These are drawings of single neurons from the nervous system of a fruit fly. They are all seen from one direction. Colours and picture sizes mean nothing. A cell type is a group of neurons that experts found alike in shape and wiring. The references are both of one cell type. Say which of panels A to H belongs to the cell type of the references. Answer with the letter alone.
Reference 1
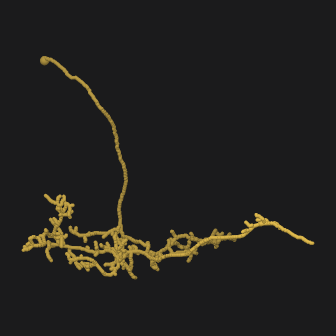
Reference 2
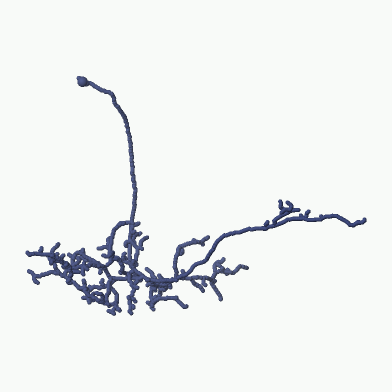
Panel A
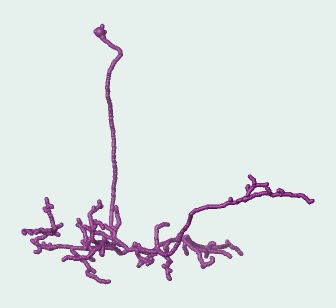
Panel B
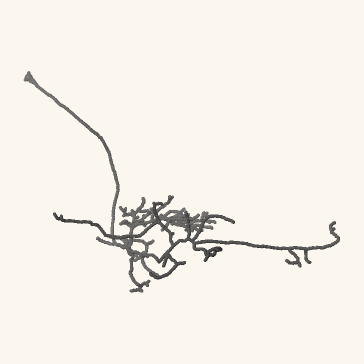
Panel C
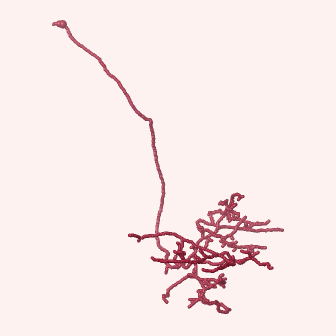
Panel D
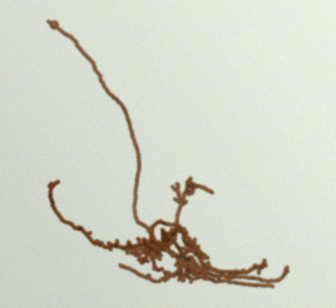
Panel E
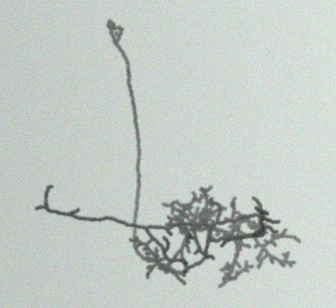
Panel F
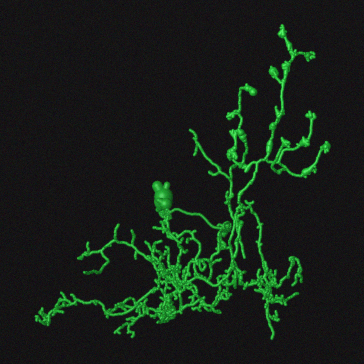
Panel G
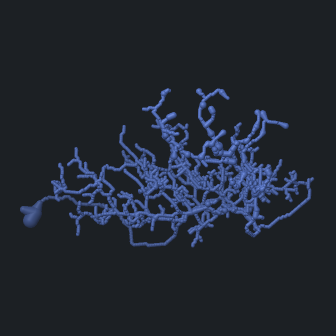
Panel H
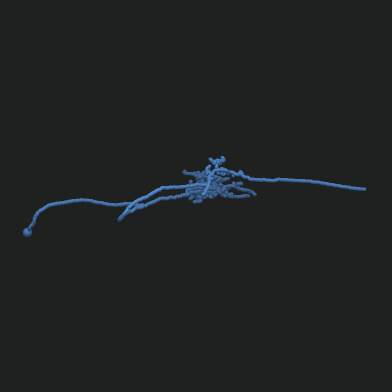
A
